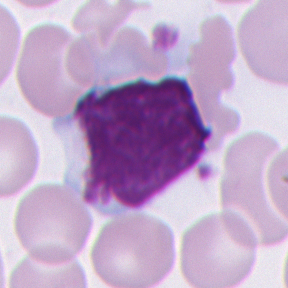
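Typical lymphocyte at the centre: the nucleus has an angular outline with several fairly straight edges, and its dark purple chromatin is coarsely streaked and clumped. Only a scant rim of very pale, faintly bluish cytoplasm lies beside the nucleus.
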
